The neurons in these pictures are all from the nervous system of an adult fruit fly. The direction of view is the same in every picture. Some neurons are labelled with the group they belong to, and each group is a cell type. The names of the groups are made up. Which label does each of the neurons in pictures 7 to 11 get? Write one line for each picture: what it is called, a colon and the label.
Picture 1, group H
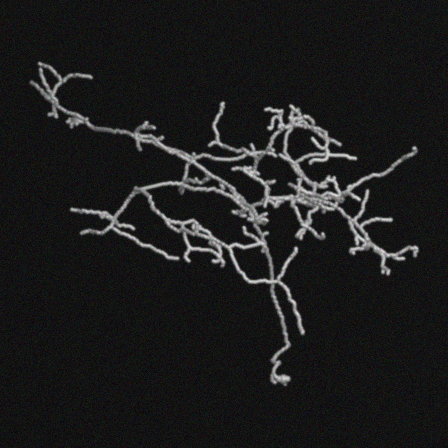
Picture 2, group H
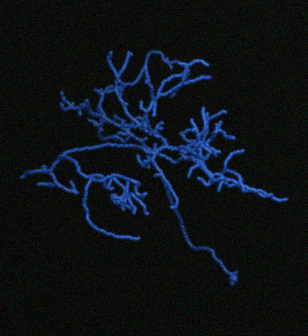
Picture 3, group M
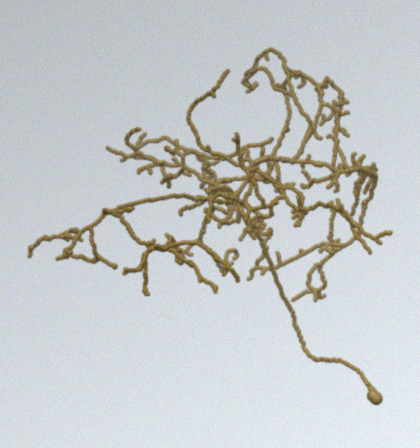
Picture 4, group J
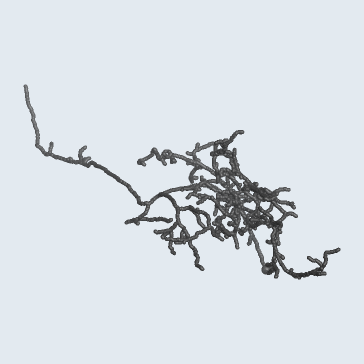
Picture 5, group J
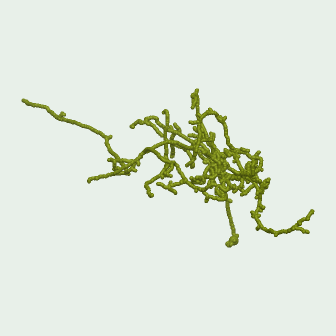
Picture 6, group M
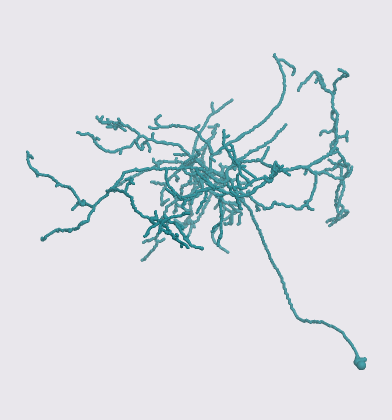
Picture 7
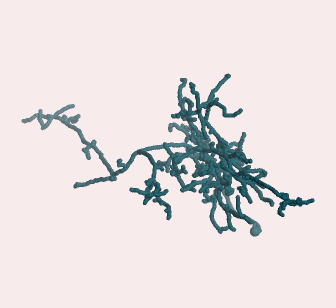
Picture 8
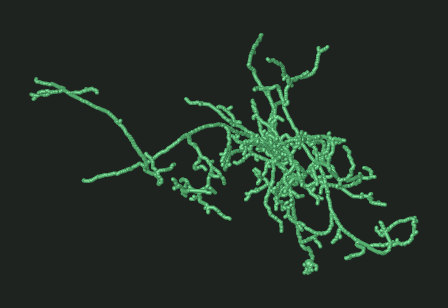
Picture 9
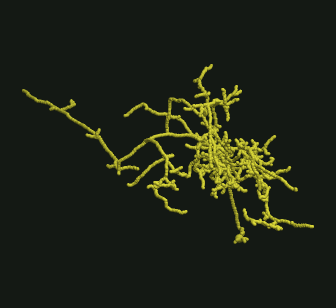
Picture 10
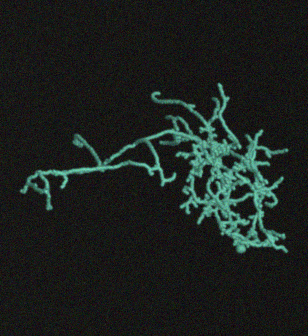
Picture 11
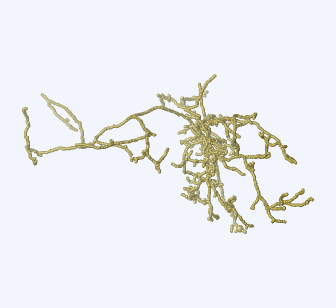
7: group J
8: group J
9: group J
10: group J
11: group J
